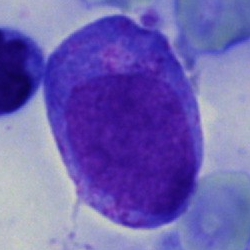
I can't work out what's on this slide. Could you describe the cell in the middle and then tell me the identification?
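Oval in shape, the central cell has a smooth outline. Its chromatin is finely stippled rather than coarsely clumped. Fine reddish-purple granules gather in the cytoplasm above the nucleus. A dark-staining round cell touches its left edge. The cell is a promyelocyte.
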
